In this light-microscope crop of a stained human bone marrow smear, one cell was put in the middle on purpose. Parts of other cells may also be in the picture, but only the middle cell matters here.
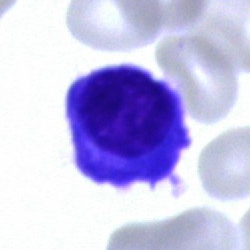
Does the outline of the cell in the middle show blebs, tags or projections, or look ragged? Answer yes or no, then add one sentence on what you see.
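Yes. A small knob-like projection sticks out from the lower right edge of the cell.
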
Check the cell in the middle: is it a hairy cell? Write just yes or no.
no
